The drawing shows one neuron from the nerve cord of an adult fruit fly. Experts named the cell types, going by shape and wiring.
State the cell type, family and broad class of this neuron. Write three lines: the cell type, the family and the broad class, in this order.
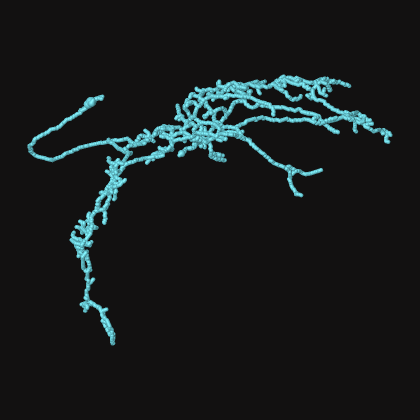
IN11B015
hemilineage 11B
nerve-cord intrinsic neuron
